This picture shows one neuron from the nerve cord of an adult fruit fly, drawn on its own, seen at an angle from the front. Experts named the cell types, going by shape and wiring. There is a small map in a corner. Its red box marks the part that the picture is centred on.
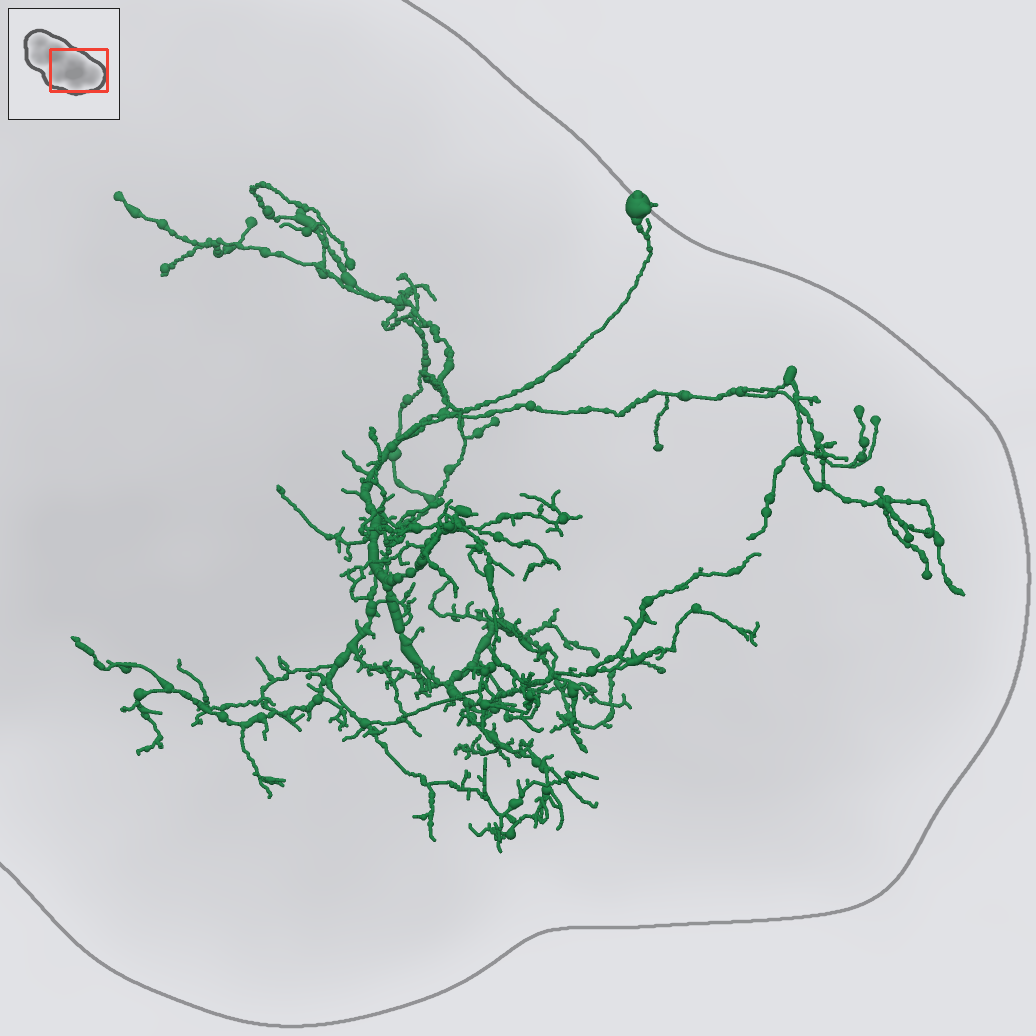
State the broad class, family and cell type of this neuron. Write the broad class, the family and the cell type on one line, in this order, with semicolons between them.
nerve-cord intrinsic neuron; hemilineage 11A; IN11A008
